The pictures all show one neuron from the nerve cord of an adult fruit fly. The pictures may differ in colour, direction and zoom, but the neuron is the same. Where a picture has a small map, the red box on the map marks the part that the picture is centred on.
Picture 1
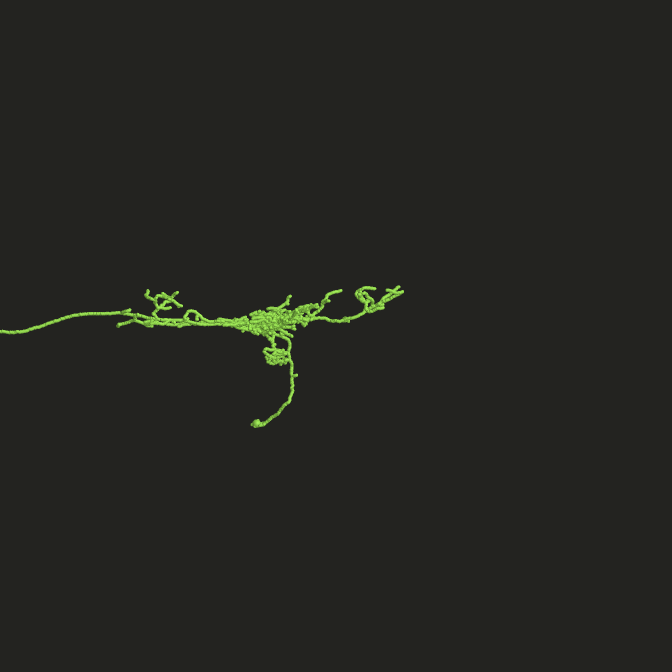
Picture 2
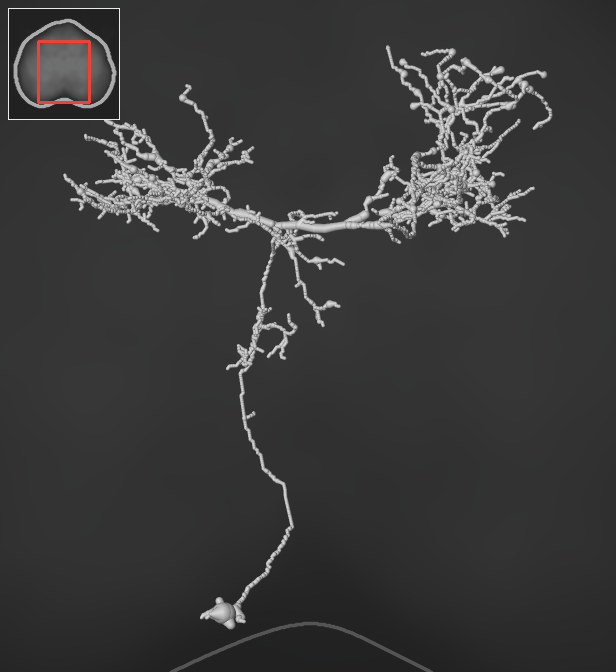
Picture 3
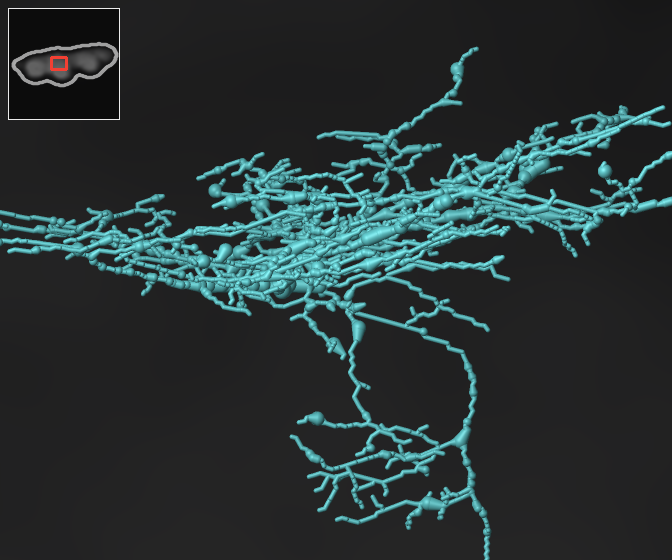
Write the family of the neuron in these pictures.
hemilineage 06B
